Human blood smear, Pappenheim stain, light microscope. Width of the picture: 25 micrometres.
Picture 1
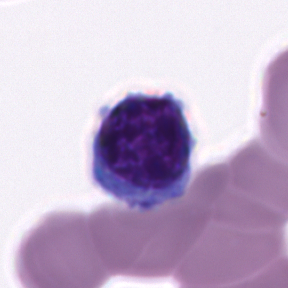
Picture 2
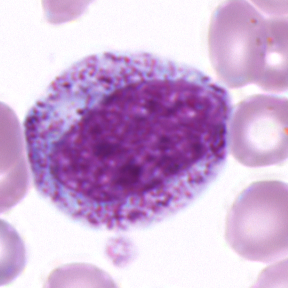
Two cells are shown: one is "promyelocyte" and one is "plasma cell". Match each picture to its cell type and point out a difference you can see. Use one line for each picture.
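Picture 1 shows a plasma cell: No granules are visible in the cytoplasm.
Picture 2 shows a promyelocyte: Numerous coarse reddish-purple granules are scattered throughout the cytoplasm.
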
